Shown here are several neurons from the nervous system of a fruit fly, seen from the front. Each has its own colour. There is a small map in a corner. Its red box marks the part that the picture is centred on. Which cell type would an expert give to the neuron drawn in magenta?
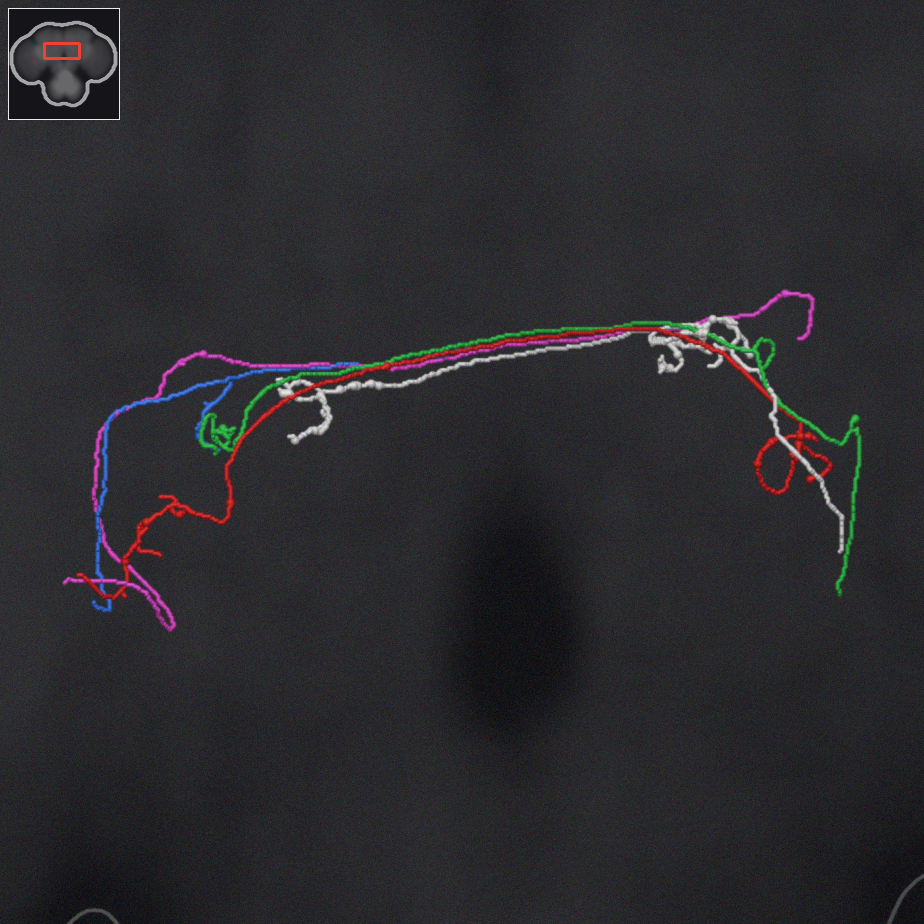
ORN_DL3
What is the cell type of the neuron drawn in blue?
ORN_DL4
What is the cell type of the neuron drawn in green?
ORN_DA3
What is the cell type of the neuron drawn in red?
ORN_VA1d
